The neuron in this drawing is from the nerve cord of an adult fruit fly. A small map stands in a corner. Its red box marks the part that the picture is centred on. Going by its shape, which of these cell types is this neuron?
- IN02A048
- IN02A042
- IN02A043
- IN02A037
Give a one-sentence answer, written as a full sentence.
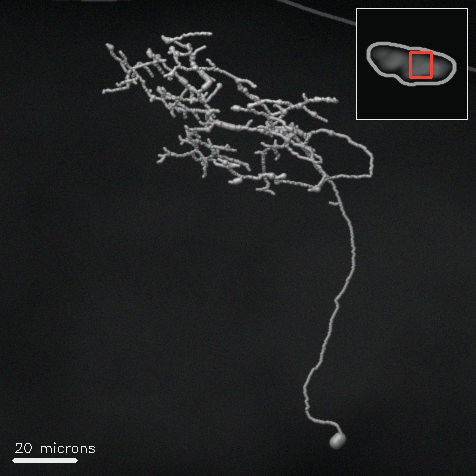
This neuron is a cell of type IN02A043.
